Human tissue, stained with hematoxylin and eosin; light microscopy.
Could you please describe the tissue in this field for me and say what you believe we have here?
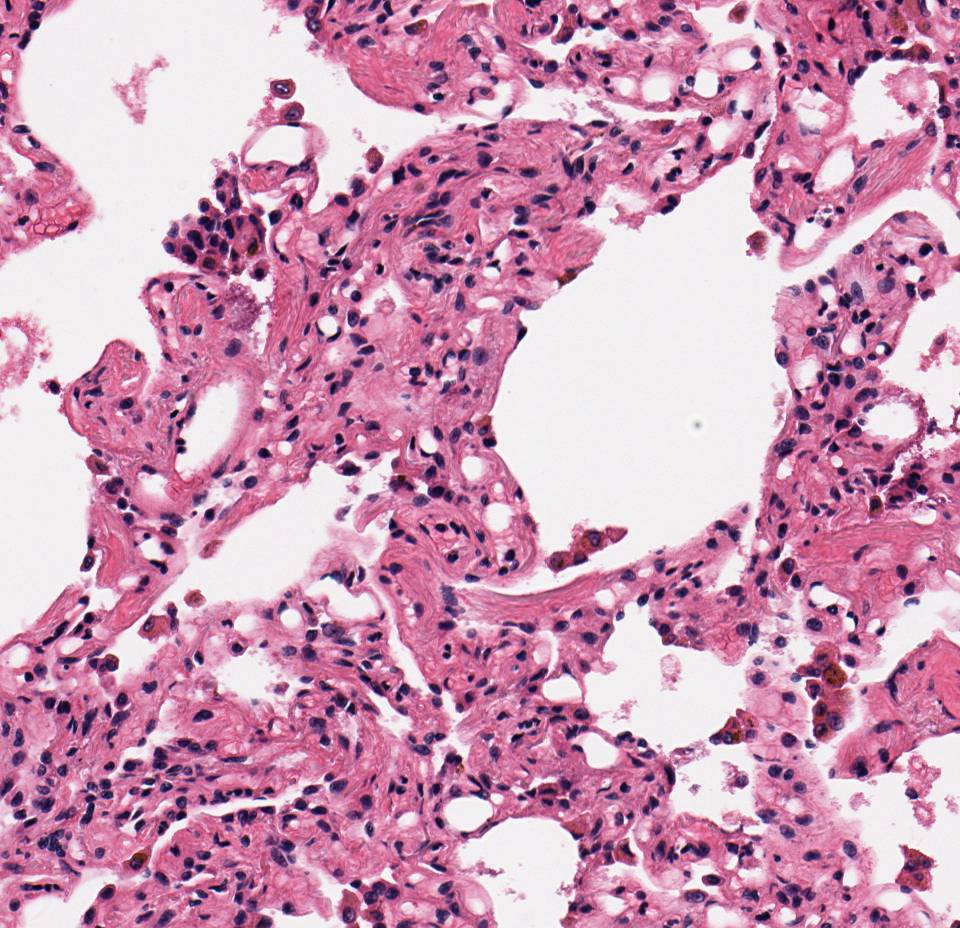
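Small clusters of cells with golden-brown, granular cytoplasm lie free within the spaces, as at the upper left and at the right edge. The bands are composed of pink collagen with scattered spindle and oval nuclei. No lymphoid follicles are present in the field. This tissue is lung.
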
